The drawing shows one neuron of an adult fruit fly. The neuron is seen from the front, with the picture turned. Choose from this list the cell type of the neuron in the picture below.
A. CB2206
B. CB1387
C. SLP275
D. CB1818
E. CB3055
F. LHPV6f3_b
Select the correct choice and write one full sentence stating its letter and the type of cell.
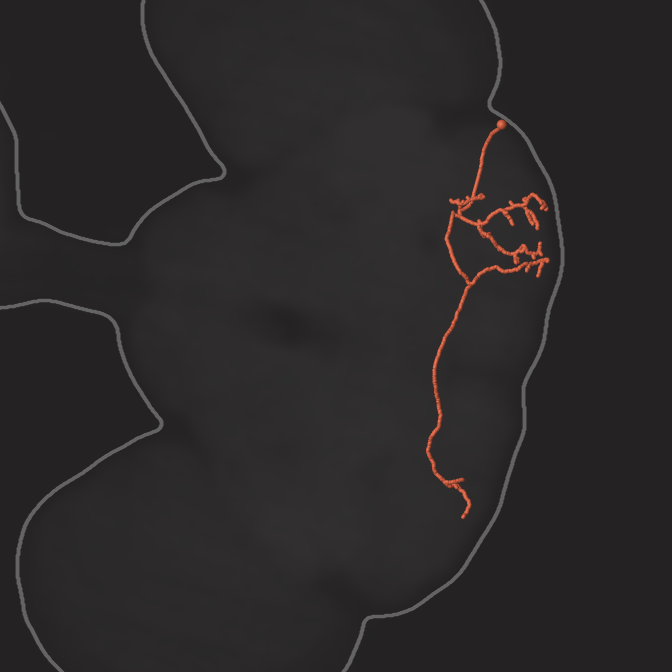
Option E, CB3055, is the cell type of the neuron.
